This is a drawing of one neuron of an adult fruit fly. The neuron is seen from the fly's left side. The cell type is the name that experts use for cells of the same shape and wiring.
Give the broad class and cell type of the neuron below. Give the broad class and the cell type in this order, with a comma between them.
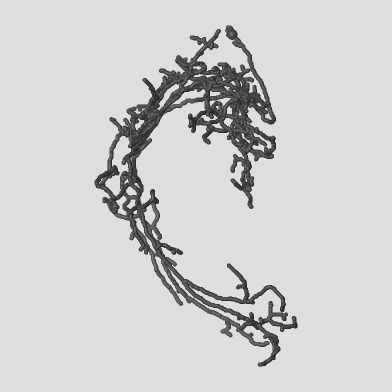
central-brain intrinsic neuron, SMP371_a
